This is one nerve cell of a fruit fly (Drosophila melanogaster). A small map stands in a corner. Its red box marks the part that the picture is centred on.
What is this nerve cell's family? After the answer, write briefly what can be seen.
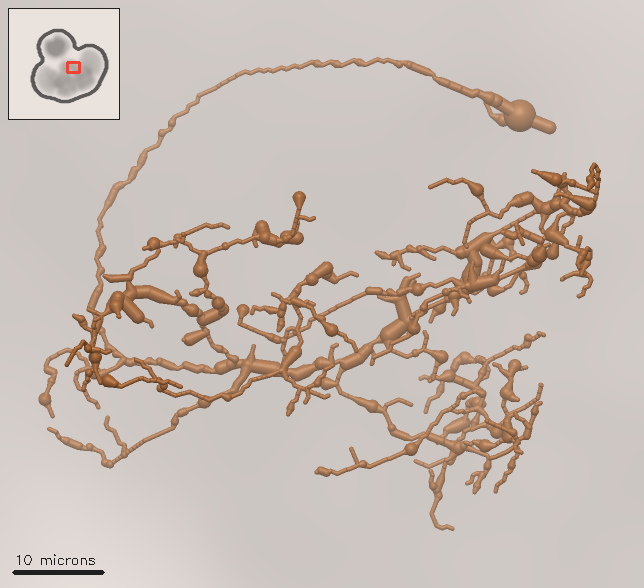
Its family is hemilineage TRdm. Its broad class is central-brain intrinsic neuron. Its cell body lies at the upper right of the picture. By the scale bar it is about 65 microns wide in this view. Dozens of branch ends can be seen.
